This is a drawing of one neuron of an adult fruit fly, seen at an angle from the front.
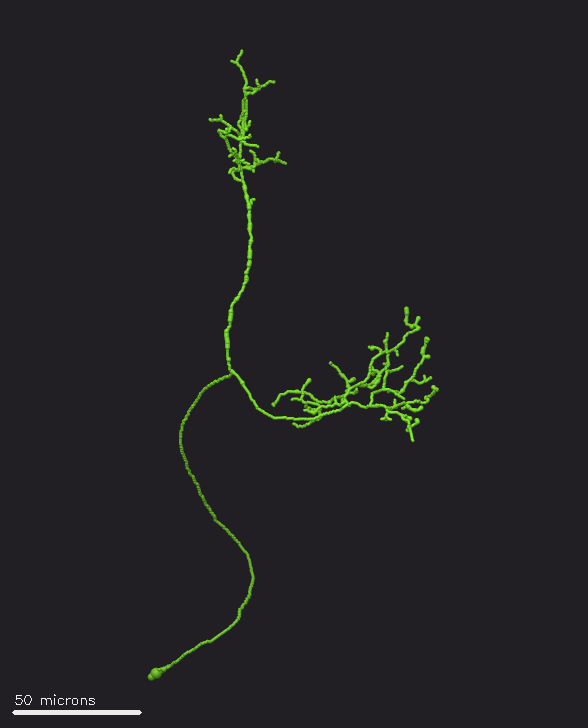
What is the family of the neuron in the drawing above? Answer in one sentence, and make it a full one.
For this neuron, the family is hemilineage LALv1_dorsal.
